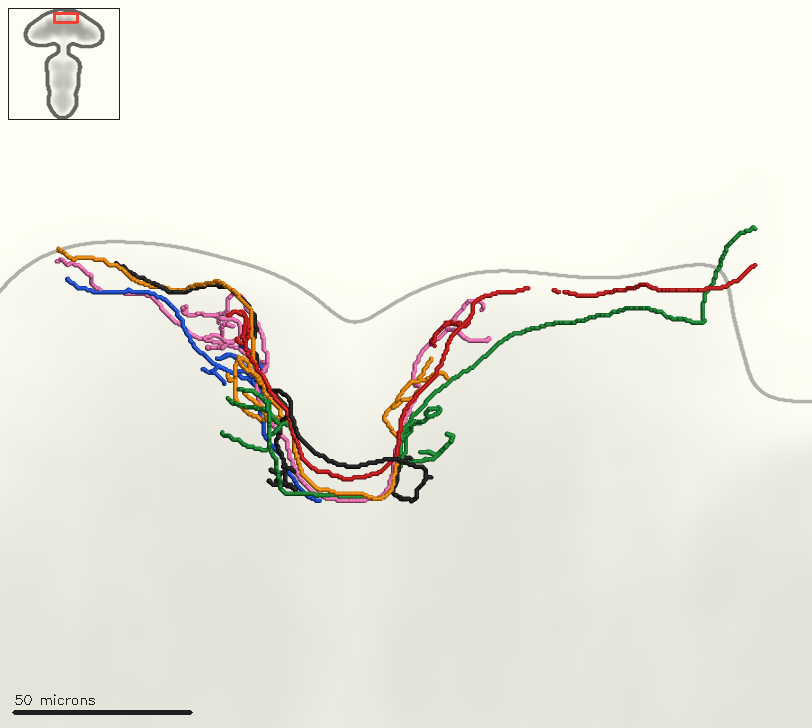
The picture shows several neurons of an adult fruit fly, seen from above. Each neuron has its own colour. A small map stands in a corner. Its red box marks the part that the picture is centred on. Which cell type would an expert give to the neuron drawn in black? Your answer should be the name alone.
ORN_DM4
